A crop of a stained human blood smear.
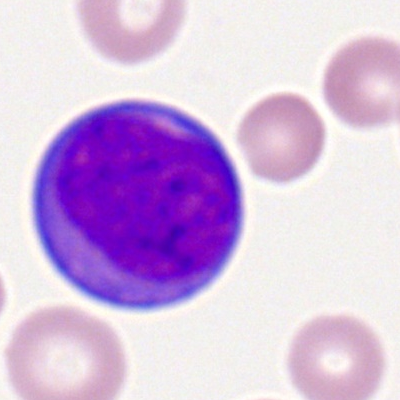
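Myeloblast, the central cell of a stained human blood smear under the light microscope. Its outline is round and smooth. The cytoplasm forms a scant pale blue rim, widest at the lower left, with no distinct granules and no vacuoles.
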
